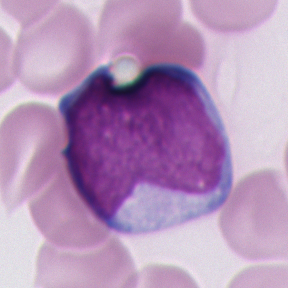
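Myeloblast from a stained human peripheral blood smear, shown as the central cell. The nucleus fills most of the cell and has a notch in its upper edge. The cytoplasm is widest at the bottom of the cell. A single small, round, clear spot sits at the upper edge.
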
